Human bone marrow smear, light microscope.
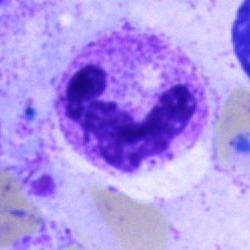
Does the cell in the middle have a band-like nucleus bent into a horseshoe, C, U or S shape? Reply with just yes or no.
Yes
